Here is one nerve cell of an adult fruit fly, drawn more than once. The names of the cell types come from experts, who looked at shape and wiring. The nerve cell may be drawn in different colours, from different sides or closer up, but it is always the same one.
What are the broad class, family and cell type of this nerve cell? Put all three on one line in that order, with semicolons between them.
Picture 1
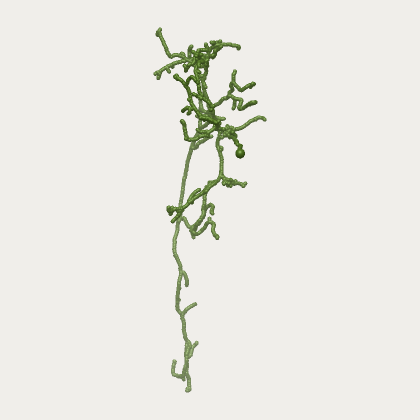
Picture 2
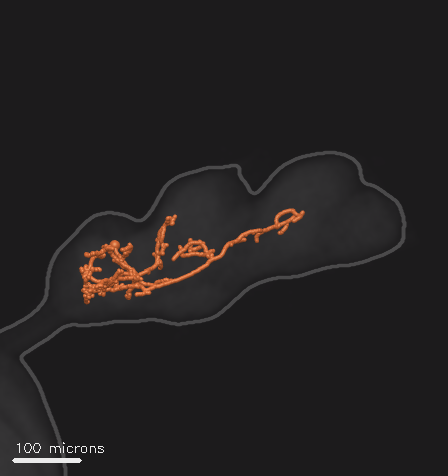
nerve-cord intrinsic neuron; hemilineage 12A; IN12A019_a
